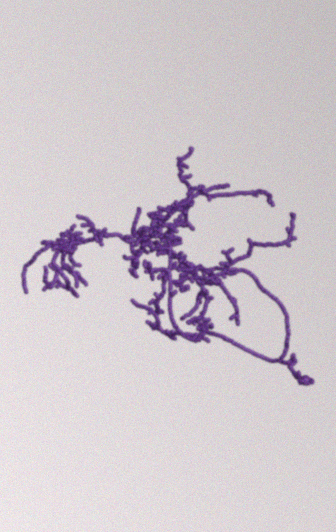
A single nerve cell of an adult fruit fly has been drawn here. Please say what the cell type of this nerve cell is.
CRE049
